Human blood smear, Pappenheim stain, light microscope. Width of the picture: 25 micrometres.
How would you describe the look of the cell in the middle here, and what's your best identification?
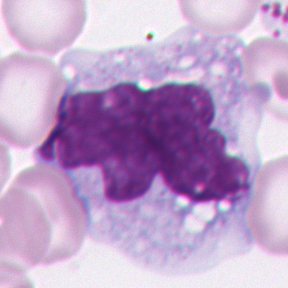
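Outline irregular: broad uneven bulges, not a smooth circle. Nucleus irregular and folded, knobbly outline, stretching horizontally across the cell. Chromatin deep purple. Cluster of small clear vacuoles just below the right part of the nucleus. Cell: monocyte.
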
